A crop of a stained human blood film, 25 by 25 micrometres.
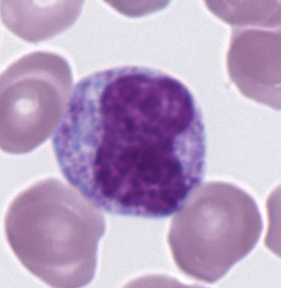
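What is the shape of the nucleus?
It has a notch on its right side, giving it a folded, bean-like shape; it measures about 13 by 10 micrometres and fills about 60% of the cell's area.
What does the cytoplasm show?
It is pale grey-blue, lies mostly on the left side of the nucleus, and has fine purple granules scattered throughout.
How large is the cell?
About 14 micrometres across.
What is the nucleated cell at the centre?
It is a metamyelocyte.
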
